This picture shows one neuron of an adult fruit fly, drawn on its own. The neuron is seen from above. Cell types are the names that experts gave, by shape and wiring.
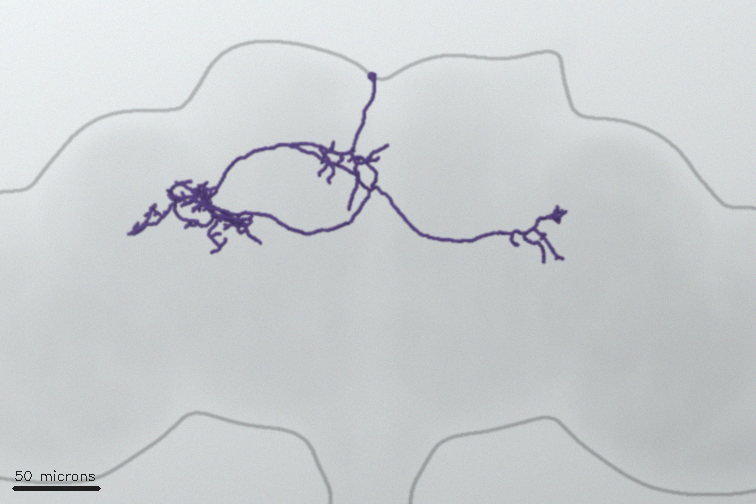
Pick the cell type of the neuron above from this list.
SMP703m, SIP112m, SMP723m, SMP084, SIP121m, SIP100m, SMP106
SMP106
